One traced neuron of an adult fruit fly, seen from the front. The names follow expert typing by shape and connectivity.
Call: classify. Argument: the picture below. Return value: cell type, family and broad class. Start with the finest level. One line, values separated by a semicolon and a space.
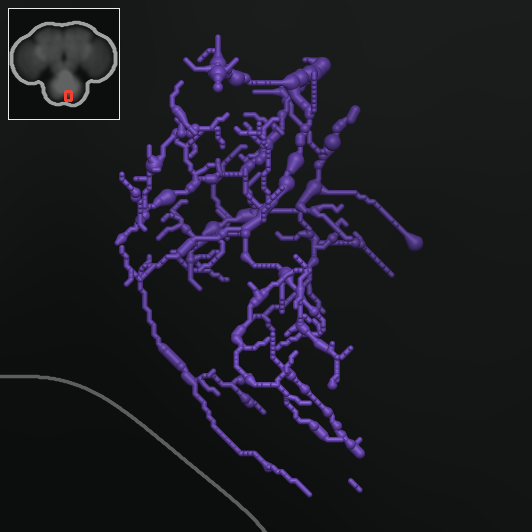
IN04B058; hemilineage 04B; nerve-cord intrinsic neuron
